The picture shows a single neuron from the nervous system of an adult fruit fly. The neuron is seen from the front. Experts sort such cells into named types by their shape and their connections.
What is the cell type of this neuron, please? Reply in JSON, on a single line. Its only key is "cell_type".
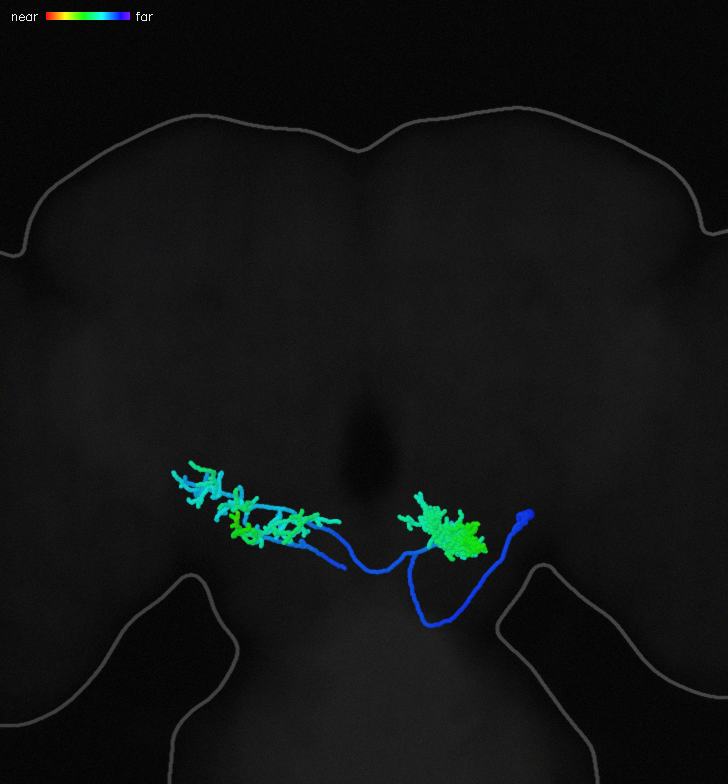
{"cell_type": "AMMC008"}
